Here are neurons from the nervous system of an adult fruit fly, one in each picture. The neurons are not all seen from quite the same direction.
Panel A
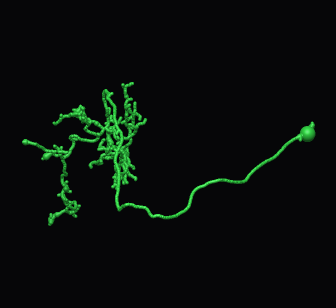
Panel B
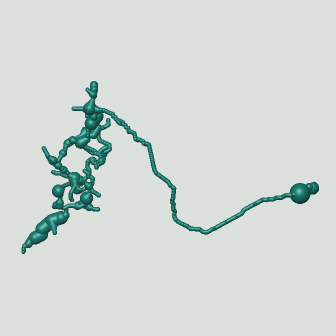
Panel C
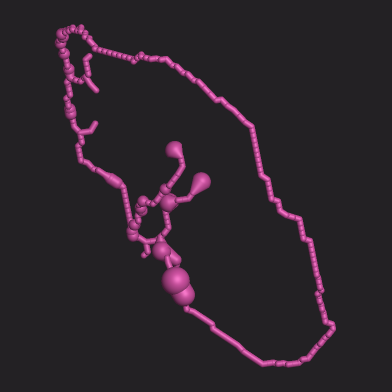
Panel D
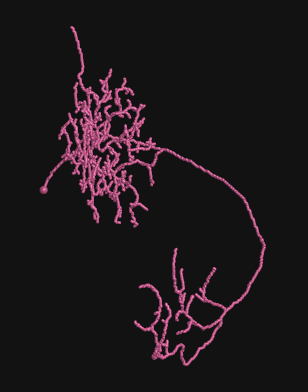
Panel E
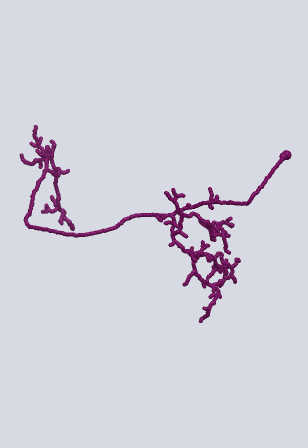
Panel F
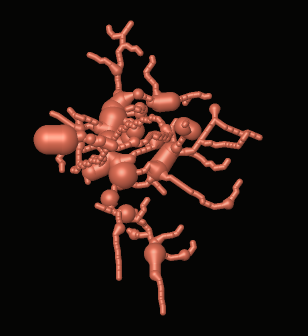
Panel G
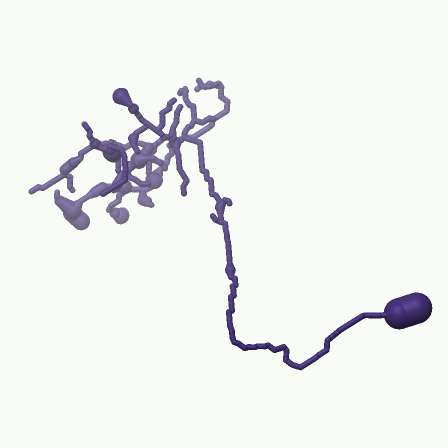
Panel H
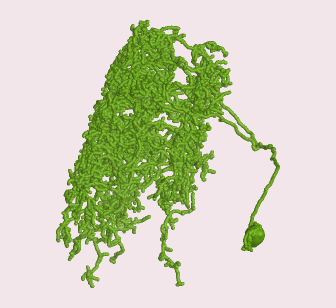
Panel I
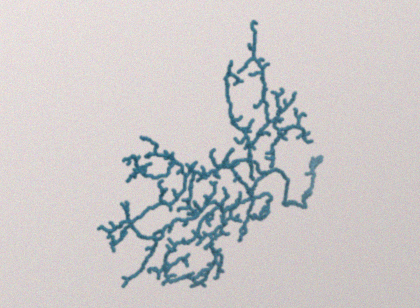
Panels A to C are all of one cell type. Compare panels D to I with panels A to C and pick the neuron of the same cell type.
G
